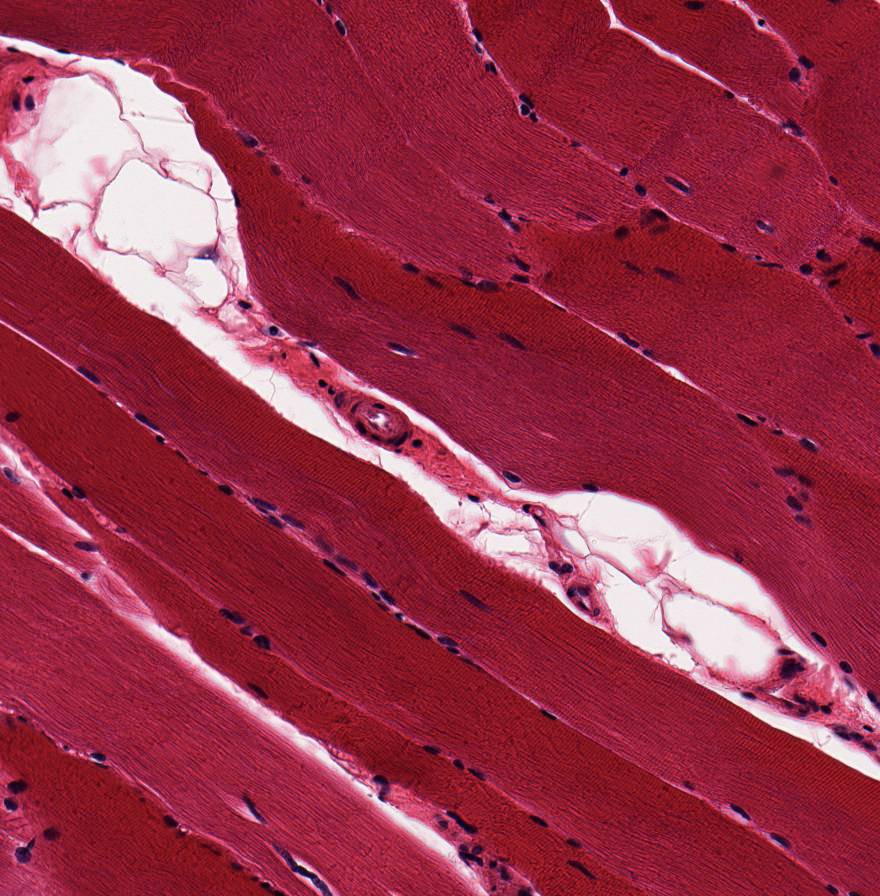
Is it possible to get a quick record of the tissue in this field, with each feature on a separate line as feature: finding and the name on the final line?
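Fibres: long, parallel, cut lengthwise, running diagonally from upper left to lower right
Nuclei: flattened, at fibre edges just beneath the surface
Nuclei per fibre: many, spaced along its length
Cytoplasm: deep, even red with eosin
Name: skeletal muscle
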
